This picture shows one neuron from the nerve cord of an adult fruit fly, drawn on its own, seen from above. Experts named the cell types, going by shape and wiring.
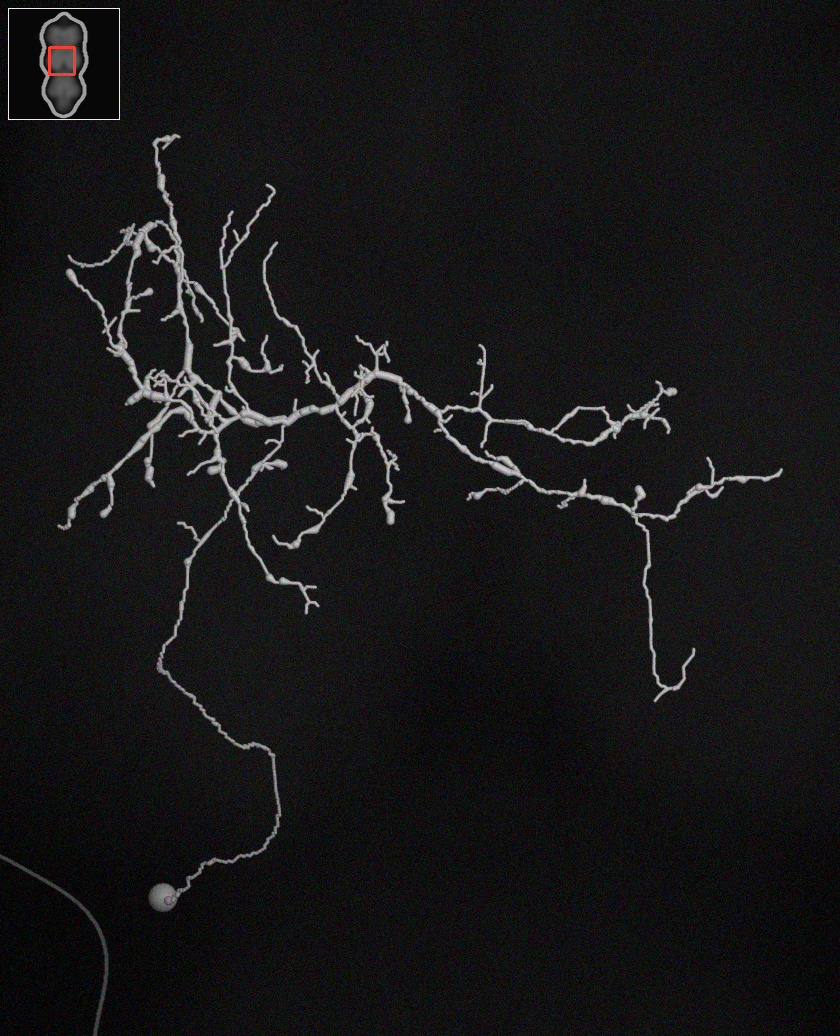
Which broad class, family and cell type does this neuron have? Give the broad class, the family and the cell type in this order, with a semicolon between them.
nerve-cord intrinsic neuron; hemilineage 03B; IN03B058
